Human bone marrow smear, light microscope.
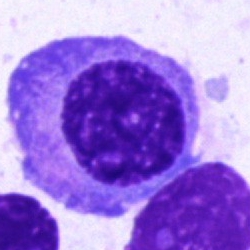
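Plasma cell with a roughly oval outline and a slightly uneven, bumpy border. The nucleus is off-centre, leaving a wider band of cytoplasm on the left side. Chromatin is dark purple and coarsely clumped, with small paler gaps between the clumps. The cytoplasm is moderately abundant and stains a mottled blue-violet.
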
